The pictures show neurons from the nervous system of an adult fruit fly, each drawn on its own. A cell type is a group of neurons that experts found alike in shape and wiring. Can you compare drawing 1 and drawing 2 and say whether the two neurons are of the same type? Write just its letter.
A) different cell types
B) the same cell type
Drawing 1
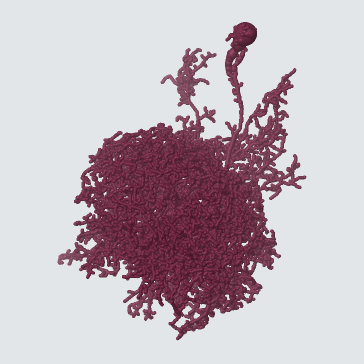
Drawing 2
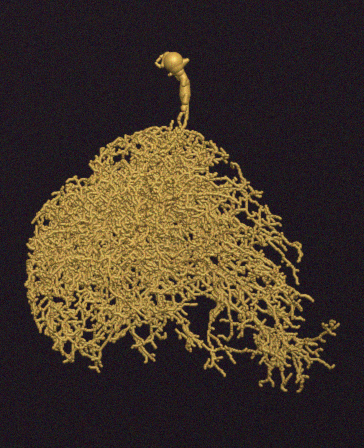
B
